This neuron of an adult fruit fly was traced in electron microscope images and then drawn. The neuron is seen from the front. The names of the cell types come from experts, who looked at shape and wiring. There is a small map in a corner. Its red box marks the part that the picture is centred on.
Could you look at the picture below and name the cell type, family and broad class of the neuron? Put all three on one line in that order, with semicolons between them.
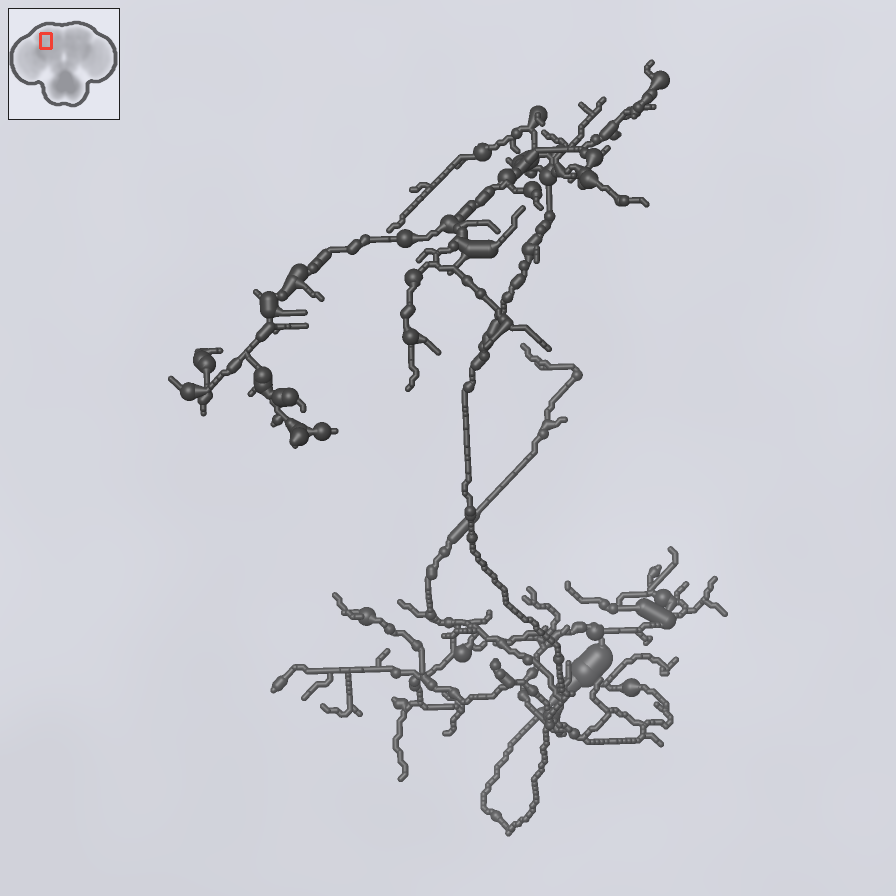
AOTU060; hemilineage DL1_ventral; central-brain intrinsic neuron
